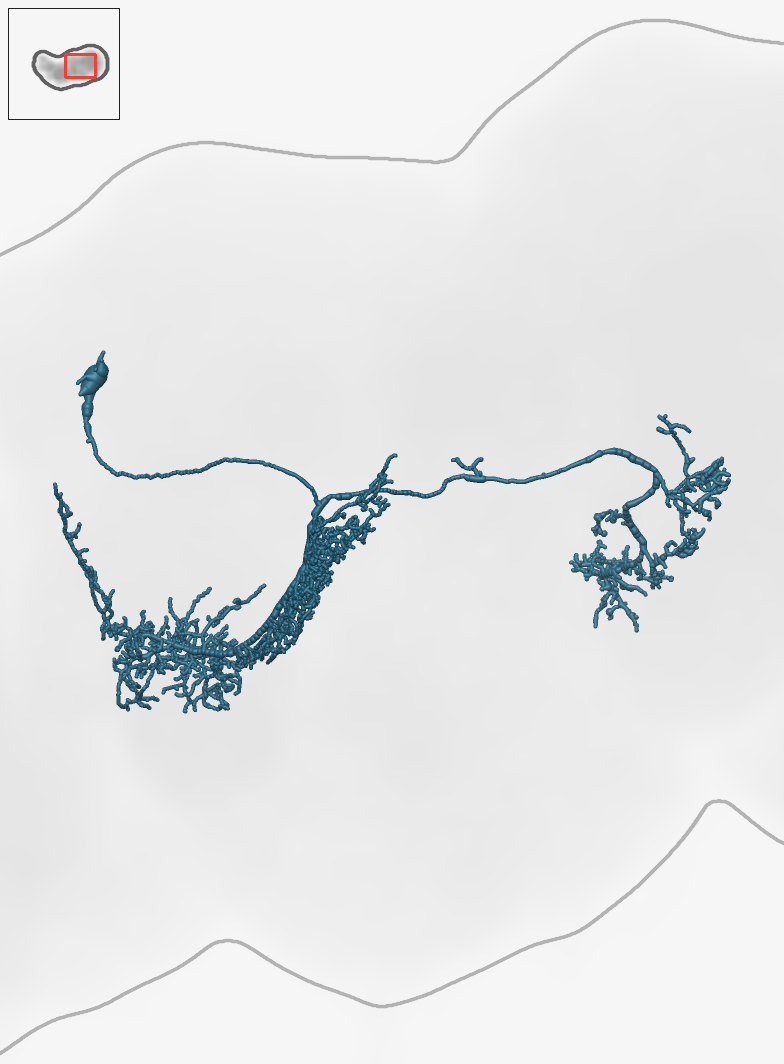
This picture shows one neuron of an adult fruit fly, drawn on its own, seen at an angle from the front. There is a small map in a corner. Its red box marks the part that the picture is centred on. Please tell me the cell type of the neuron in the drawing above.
LAL138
